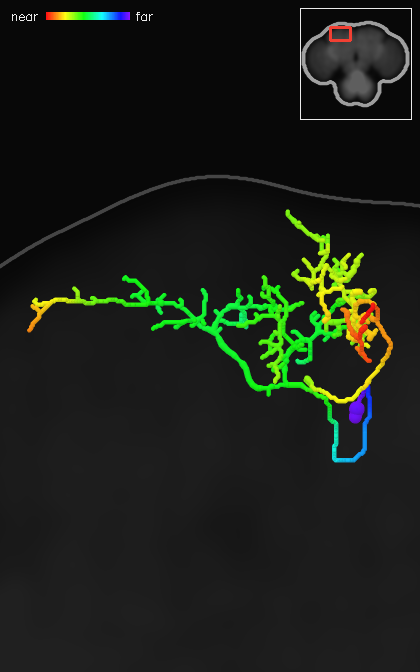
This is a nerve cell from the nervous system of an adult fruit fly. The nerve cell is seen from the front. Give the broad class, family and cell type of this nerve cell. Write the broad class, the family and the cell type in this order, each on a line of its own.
central-brain intrinsic neuron
hemilineage DM6_dorso_lateral
SMP379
